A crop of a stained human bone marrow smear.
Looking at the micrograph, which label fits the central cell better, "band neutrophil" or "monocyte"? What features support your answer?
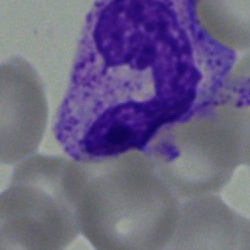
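Answer: band neutrophil. Its cytoplasm is plentiful, pale lilac and scattered with small purple granules.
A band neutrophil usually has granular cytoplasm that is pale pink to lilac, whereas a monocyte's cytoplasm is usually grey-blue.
The nucleus, a thick curved band, bends around a pale central area of cytoplasm and opens toward the left.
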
